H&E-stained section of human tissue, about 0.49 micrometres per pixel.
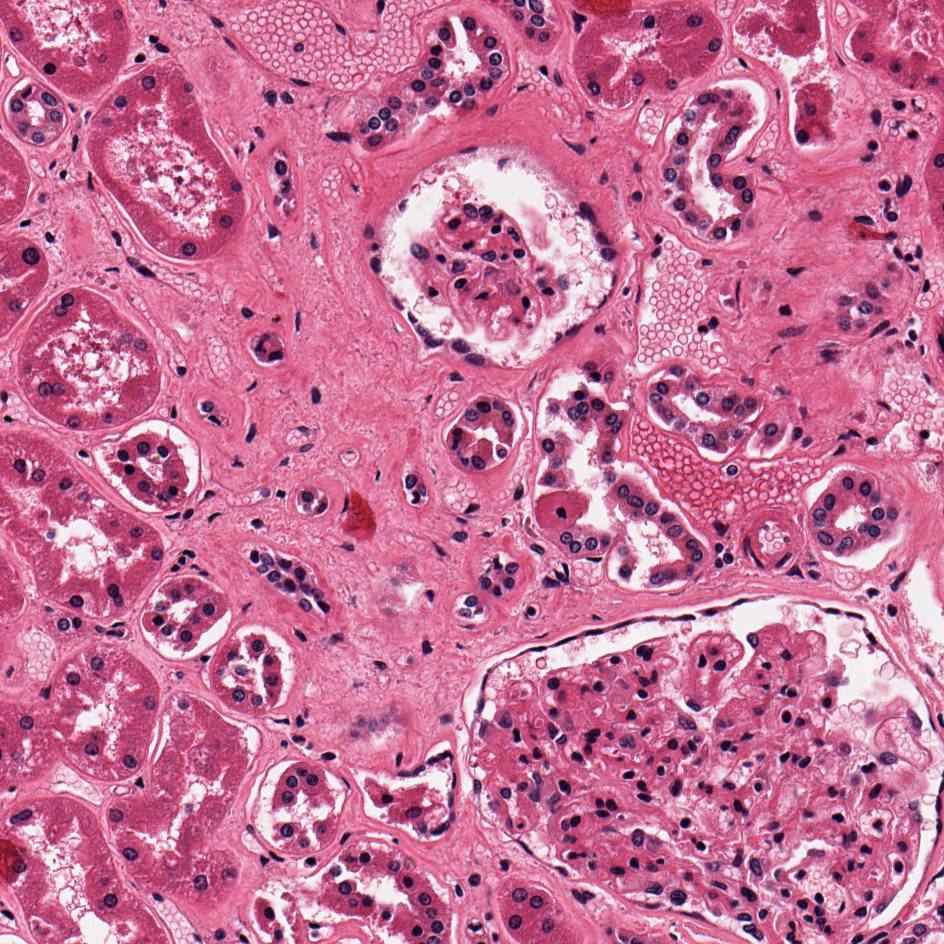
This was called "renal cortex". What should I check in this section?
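Renal cortex, then: I can find two glomeruli, one in the upper centre and one in the lower right, and that goes with the name.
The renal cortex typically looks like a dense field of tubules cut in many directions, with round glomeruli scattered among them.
Tubules are here as well: smaller ones in the centre and right have open lumens lined by low cuboidal cells with closely set dark nuclei. The two glomeruli are not alike, though: the lower right one is large, its tuft crowded throughout with many dark nuclei, while the upper centre one has a small tuft set apart from its capsule by a wide clear space.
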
